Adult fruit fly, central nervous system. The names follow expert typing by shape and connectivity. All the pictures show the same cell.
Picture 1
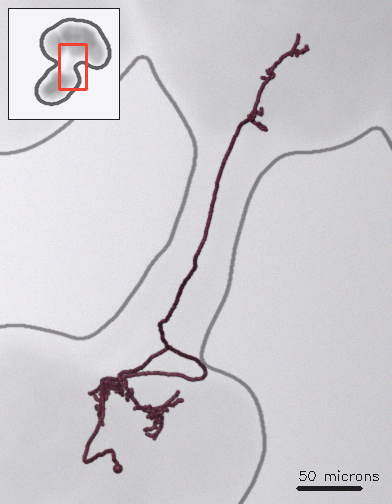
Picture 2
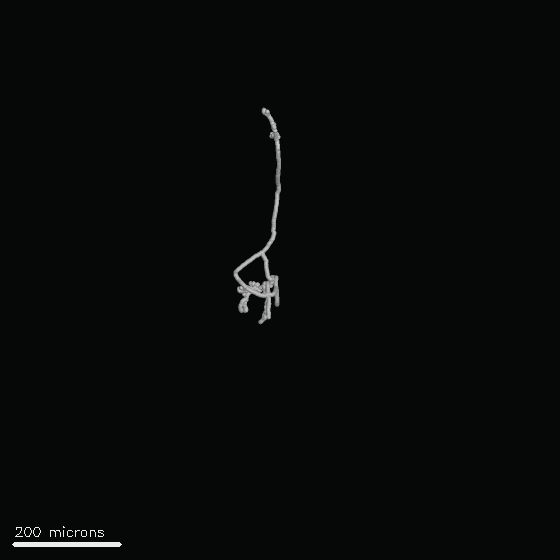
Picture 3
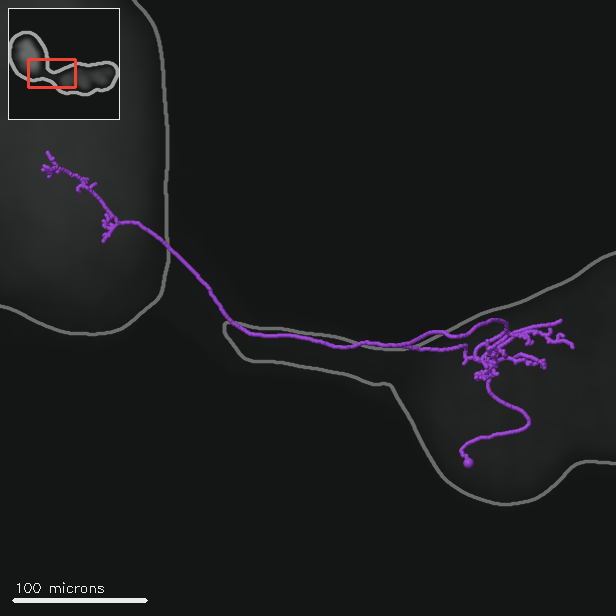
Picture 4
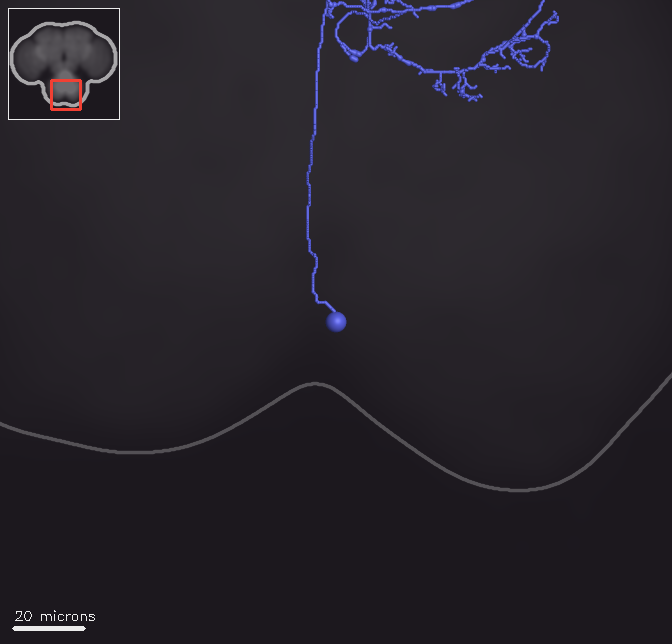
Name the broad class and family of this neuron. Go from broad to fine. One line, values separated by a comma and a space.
ascending neuron, hemilineage 02A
